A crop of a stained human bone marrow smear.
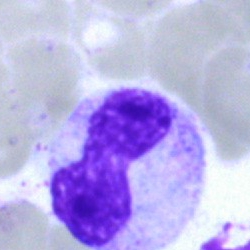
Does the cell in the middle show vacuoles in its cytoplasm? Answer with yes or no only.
No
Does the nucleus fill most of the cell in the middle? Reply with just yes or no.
No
